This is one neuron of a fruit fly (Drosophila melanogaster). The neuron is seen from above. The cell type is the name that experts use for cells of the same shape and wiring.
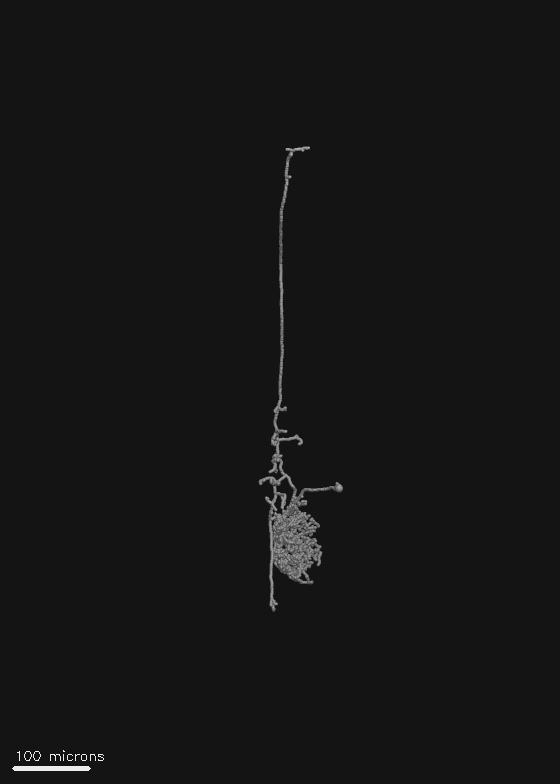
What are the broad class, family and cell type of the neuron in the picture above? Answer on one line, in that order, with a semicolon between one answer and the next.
ascending neuron; hemilineage 17A; AN17A013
